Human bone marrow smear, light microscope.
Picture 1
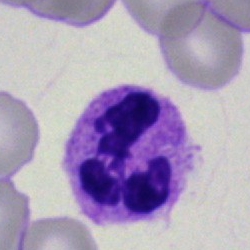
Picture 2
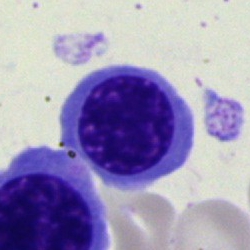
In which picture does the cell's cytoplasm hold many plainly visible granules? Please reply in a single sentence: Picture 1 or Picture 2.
Many granules can be seen in the cytoplasm of the cell in picture 1.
